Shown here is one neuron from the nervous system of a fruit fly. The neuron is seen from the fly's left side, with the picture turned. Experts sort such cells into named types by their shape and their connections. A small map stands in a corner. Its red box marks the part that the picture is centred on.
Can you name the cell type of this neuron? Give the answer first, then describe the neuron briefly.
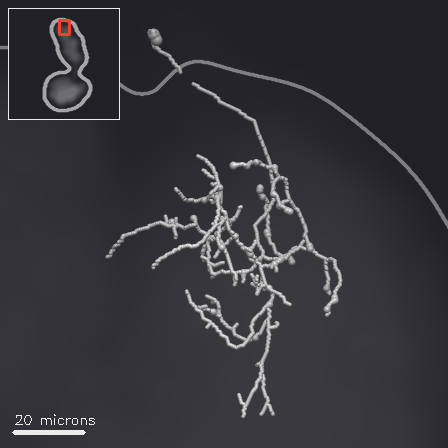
Its cell type is IN01B077_a. It is a nerve-cord intrinsic neuron. From top to bottom in the picture it spans about 110 microns. The picture shows dozens of branch ends.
